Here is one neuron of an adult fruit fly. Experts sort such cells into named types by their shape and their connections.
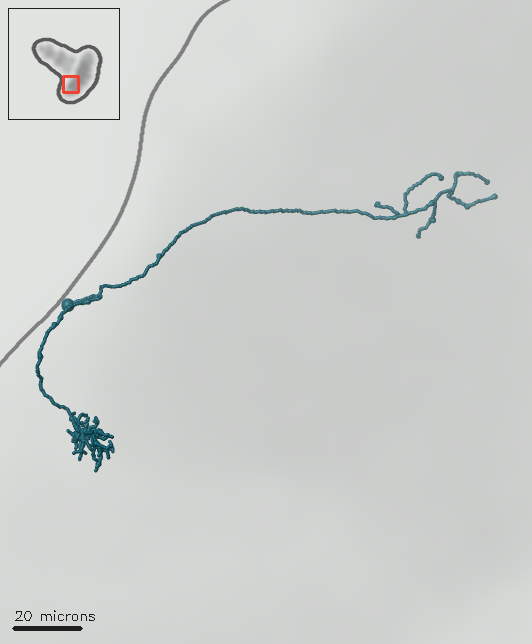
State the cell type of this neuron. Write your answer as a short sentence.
The cell type is LPC1.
